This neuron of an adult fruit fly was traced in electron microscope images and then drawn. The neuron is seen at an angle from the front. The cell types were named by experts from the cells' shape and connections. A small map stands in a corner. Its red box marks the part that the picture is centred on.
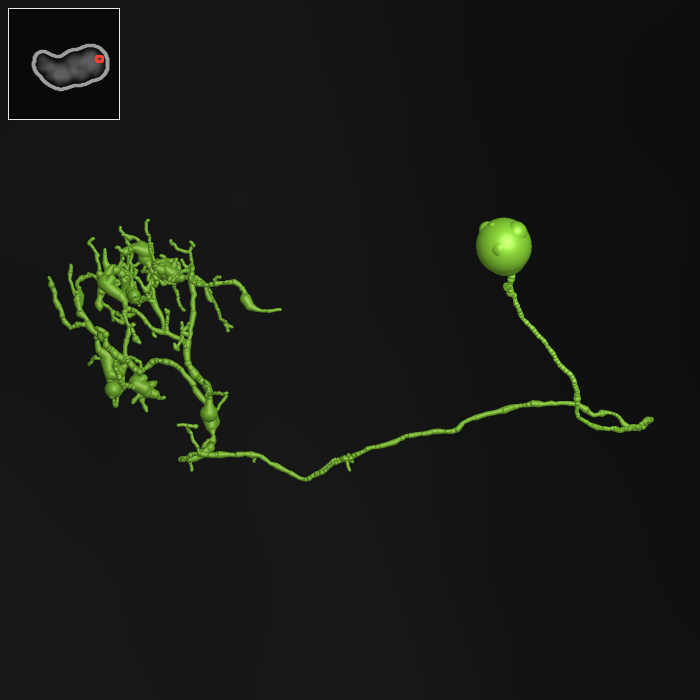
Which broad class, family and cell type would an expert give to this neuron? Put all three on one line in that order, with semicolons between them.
optic-lobe intrinsic neuron; Cm; Cm4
